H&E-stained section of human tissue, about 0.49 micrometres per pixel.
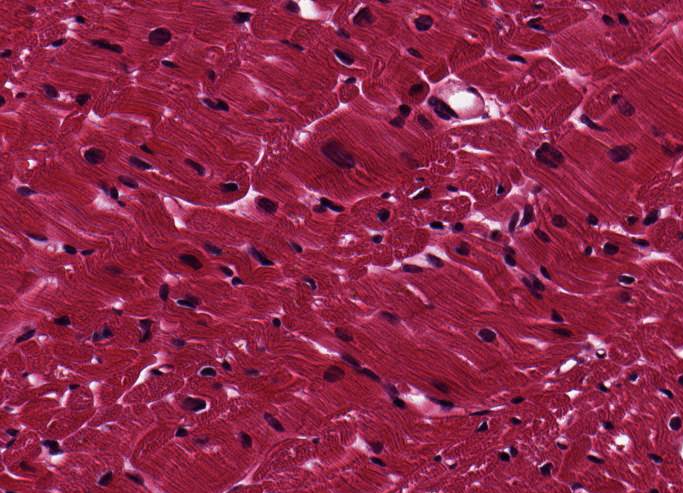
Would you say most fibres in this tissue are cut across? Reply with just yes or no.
No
